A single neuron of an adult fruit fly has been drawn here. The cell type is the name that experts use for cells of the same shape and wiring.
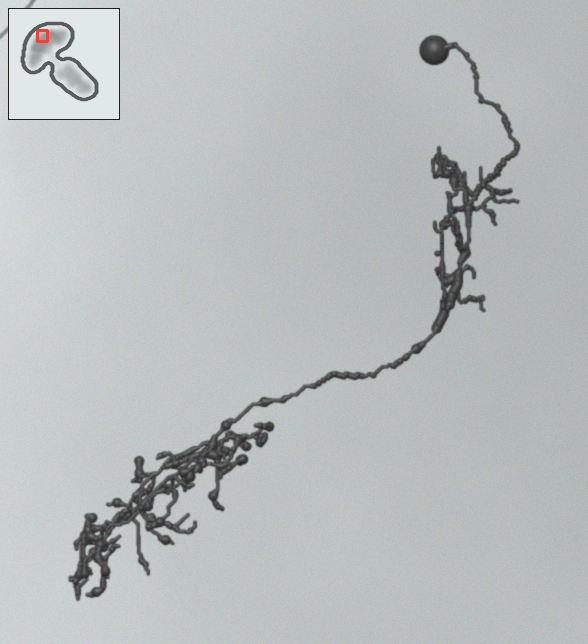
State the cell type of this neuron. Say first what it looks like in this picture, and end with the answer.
It is in the brain and does not reach the nerve cord. The cell body is at the upper right of the picture. Dozens of branch ends can be seen. This is a central-brain intrinsic neuron. Its cell type is ER3a_b.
